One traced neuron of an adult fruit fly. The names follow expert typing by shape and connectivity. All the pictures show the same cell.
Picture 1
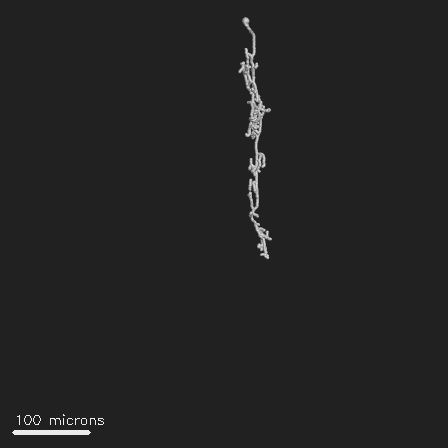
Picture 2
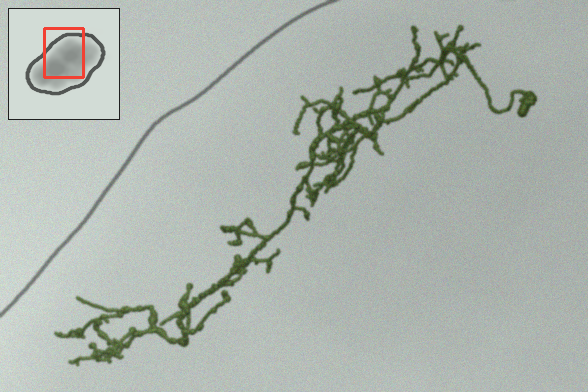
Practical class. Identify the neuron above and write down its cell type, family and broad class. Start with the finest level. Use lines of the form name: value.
cell type: IN16B046
family: hemilineage 16B
broad class: nerve-cord intrinsic neuron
